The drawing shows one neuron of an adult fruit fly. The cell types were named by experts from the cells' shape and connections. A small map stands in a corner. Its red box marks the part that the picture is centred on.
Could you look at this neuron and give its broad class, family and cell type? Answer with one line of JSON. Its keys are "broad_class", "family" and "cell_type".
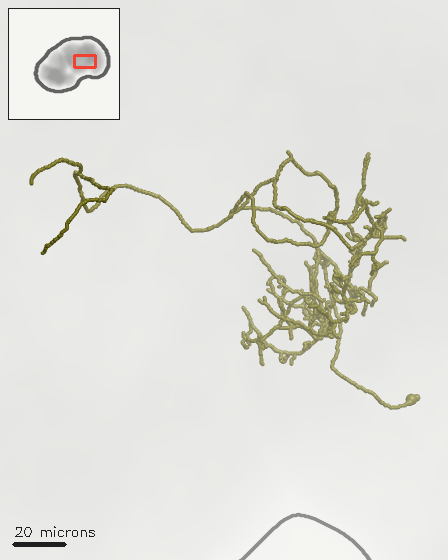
{"broad_class": "central-brain intrinsic neuron", "family": "hemilineage ALv2", "cell_type": "v2LN34A"}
